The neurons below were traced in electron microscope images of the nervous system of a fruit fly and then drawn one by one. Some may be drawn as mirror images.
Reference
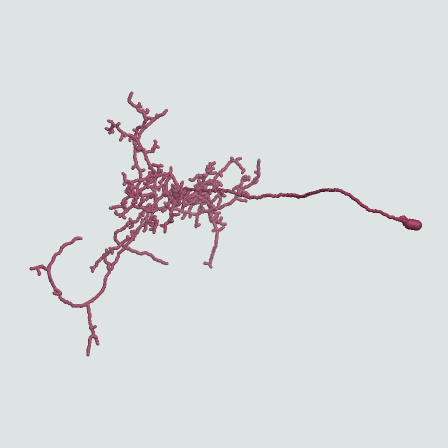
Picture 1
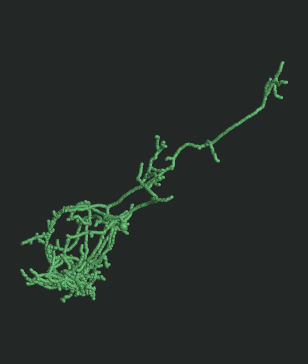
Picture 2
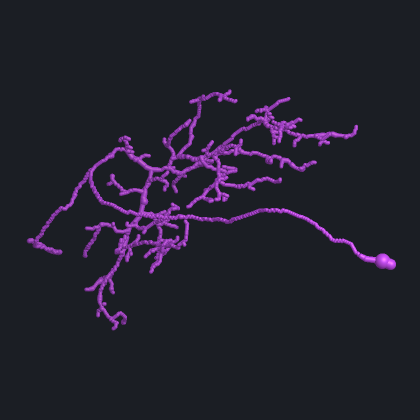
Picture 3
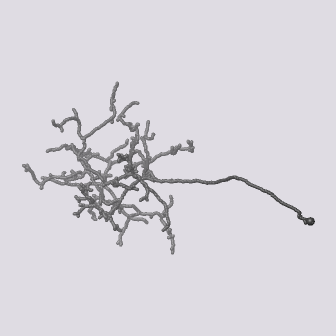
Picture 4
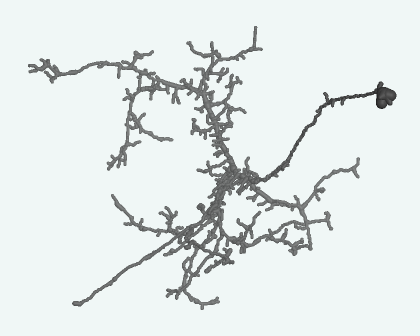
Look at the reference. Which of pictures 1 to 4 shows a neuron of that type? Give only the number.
4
